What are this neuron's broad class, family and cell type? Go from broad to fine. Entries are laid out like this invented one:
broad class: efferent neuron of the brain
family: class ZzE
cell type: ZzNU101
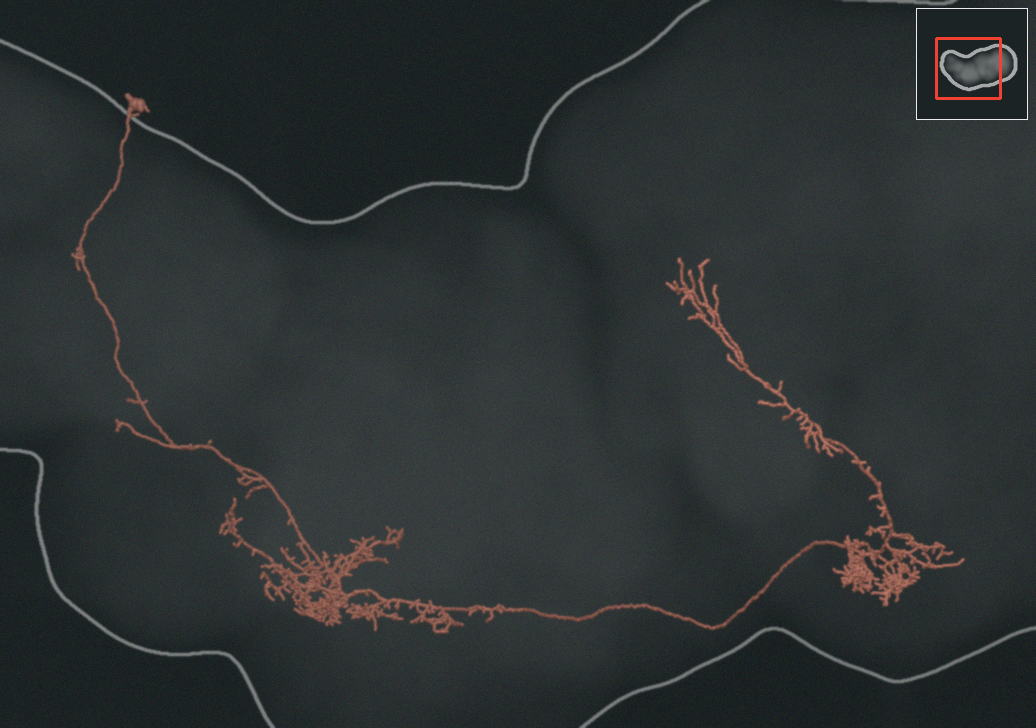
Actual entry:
broad class: ascending neuron
family: hemilineage 09B
cell type: AN09B023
